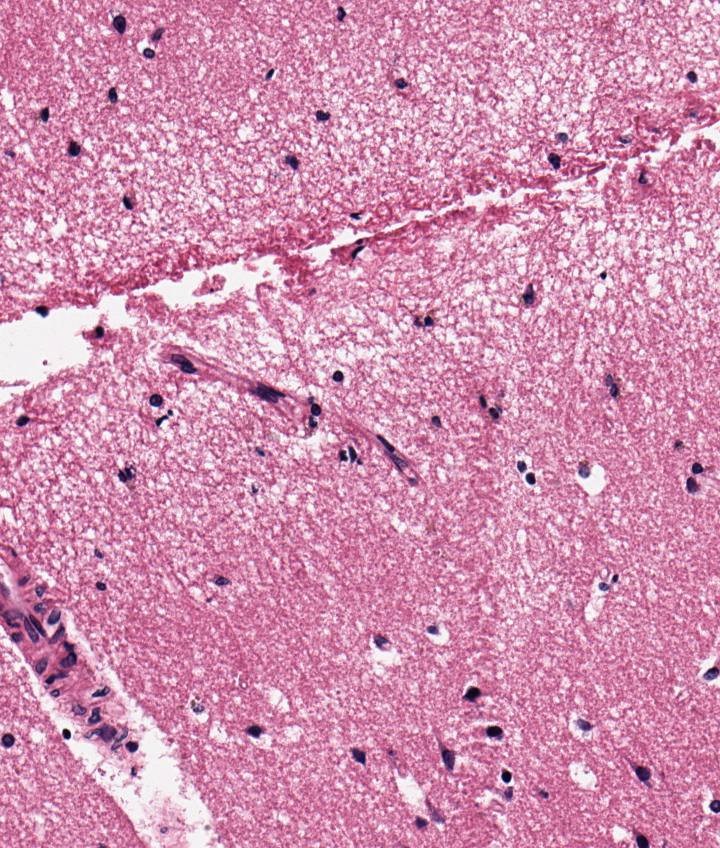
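Cerebral cortex. Most cells visible only as small round dark-staining nuclei, little cytoplasm. Lower right: several nuclei within clear halos. Thin capillary with elongated nuclei running obliquely down to the right across centre-left. Larger vessel, elongated dark nuclei in wall, crossing lower left corner obliquely.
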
